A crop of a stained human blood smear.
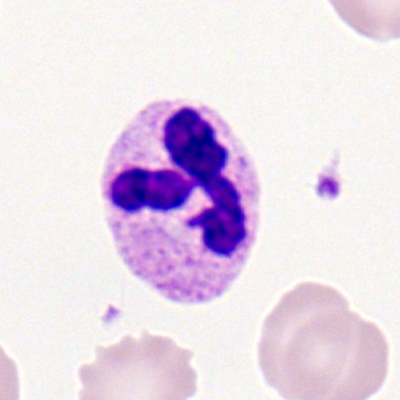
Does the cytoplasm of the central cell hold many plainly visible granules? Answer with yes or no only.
Yes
